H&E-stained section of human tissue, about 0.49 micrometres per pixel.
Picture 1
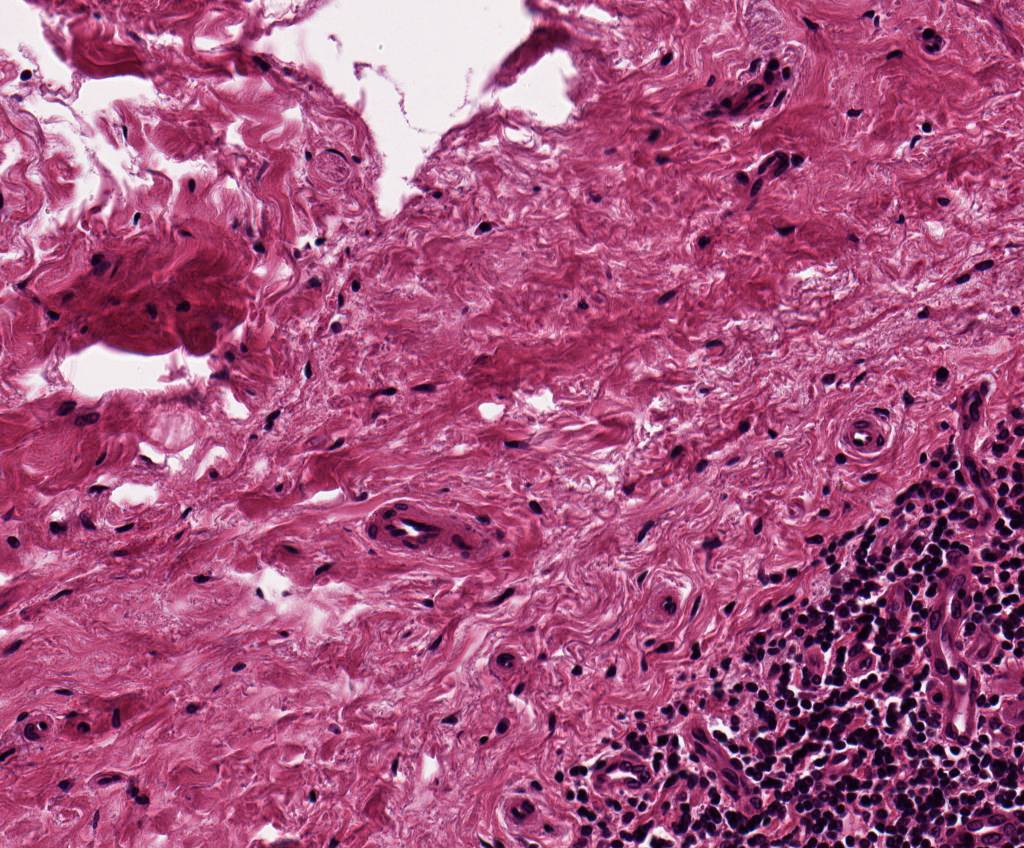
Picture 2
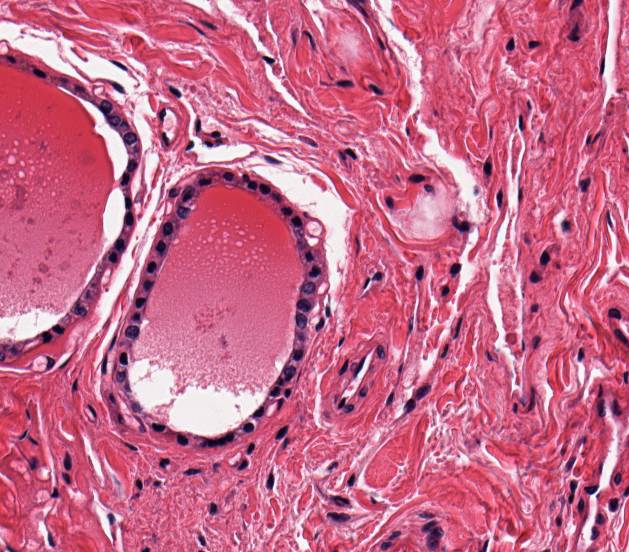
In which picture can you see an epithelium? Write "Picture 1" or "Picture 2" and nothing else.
Picture 2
